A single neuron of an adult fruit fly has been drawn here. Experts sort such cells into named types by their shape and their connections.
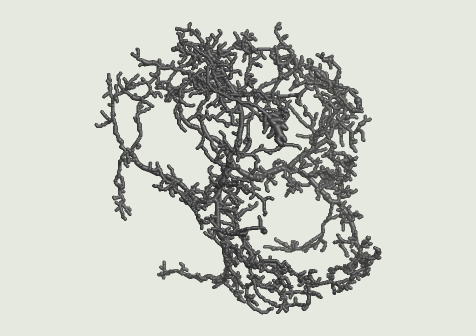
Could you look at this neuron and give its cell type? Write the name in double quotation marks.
"IN17A017"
